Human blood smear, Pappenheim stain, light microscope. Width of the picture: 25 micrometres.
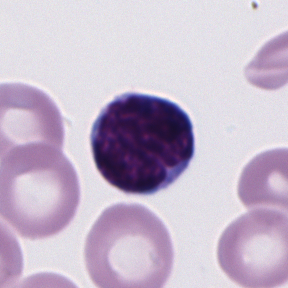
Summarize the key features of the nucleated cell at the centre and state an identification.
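Coarse clumps of dark purple chromatin fill the nucleus, and no nucleoli are visible. Pale blue cytoplasm appears only as a thin sliver, mostly at the lower right, and the cell contains no vacuoles. This is a typical lymphocyte.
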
